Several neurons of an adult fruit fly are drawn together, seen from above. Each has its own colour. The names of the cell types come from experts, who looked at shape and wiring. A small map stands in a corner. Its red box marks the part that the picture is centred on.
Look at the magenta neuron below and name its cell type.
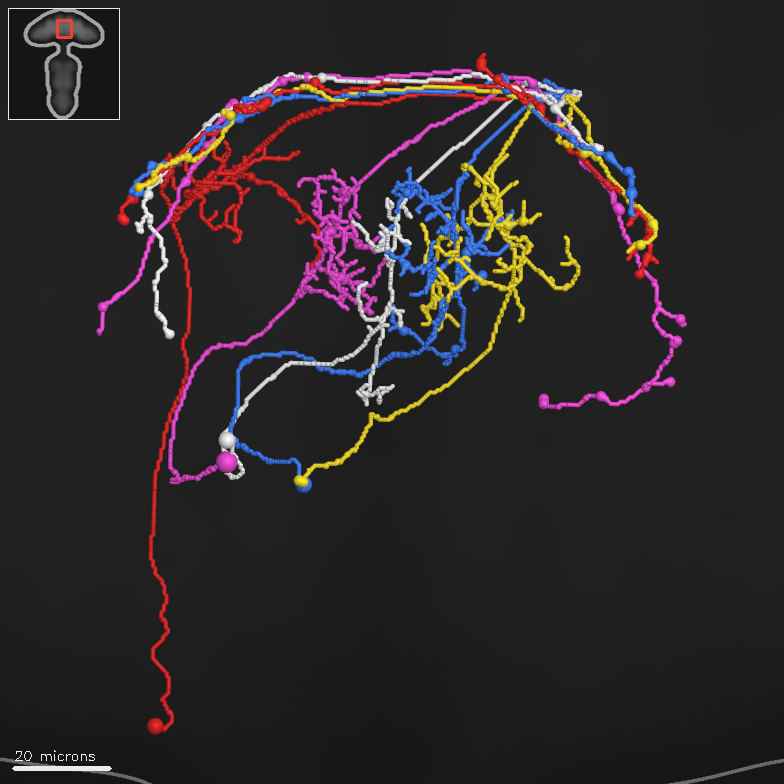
FS1B_b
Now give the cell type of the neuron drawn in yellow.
FS3_c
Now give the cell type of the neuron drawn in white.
FS3_d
